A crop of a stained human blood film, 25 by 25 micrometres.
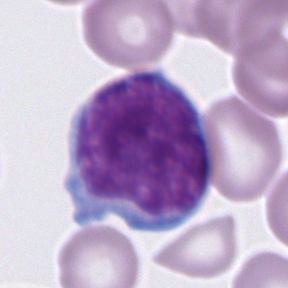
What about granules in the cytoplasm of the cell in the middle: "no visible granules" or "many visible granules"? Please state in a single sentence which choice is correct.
The cytoplasm of the cell shows no visible granules.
